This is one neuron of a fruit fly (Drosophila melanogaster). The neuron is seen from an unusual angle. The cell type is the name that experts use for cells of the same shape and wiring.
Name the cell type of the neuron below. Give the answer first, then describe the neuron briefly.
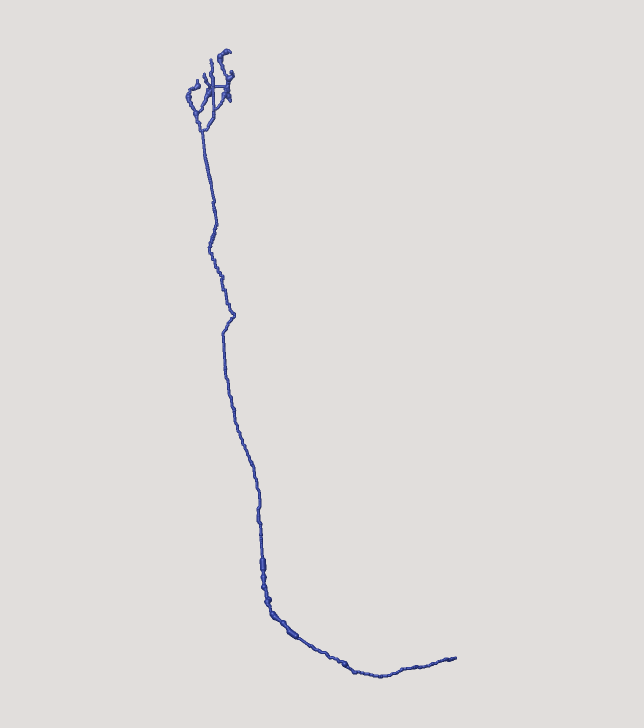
The cell type is ORN_DP1l. It is a sensory neuron entering the brain. No cell body is drawn. It has a dozen or fewer branch ends.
